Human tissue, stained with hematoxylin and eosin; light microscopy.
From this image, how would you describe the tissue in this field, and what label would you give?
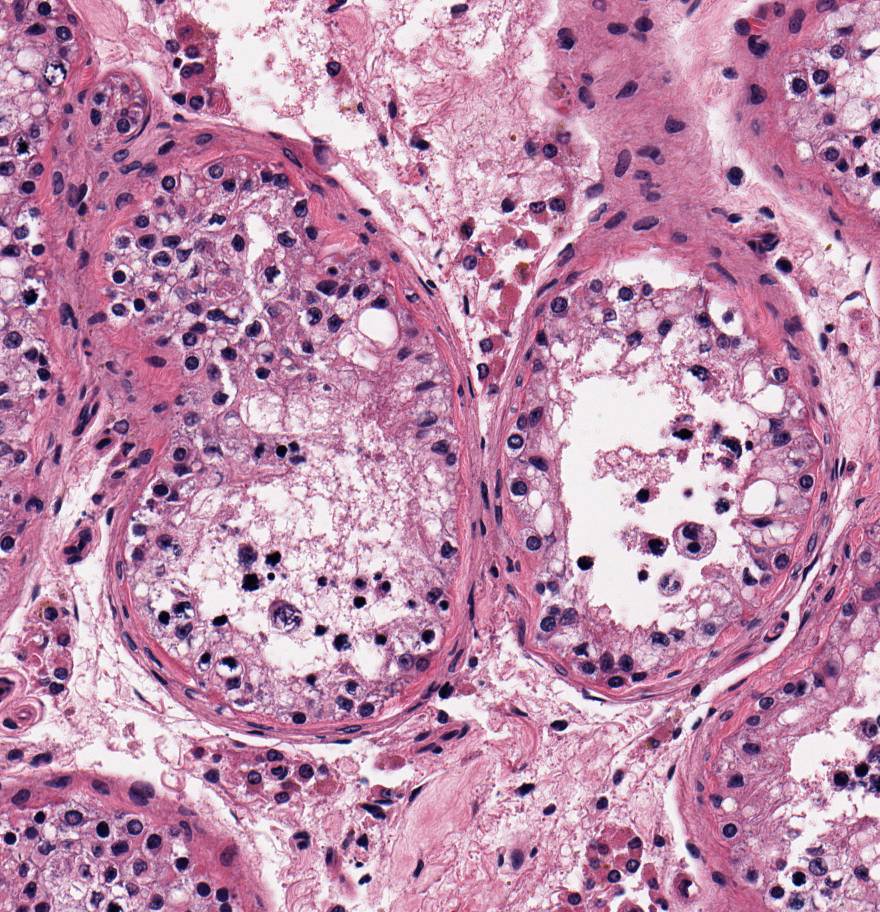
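Rounded tubules in cross-section; two large ones side by side centrally, parts of others at edges. Each ringed by thick pink collagen with flattened spindle-shaped nuclei running concentrically. Lining: several cell layers, round dark nuclei, pale vacuolated cytoplasm. Stroma between tubules loose, pale, with clusters of polygonal cells, pink cytoplasm, notably top centre. Testis.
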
